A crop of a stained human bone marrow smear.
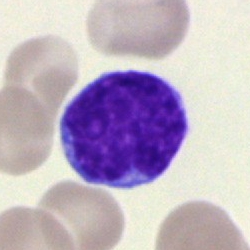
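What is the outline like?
Round and smooth.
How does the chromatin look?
Dark purple and coarsely clumped.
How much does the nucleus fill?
Nearly all; a thin pale blue cytoplasmic rim shows mainly at the lower and lower-left edge.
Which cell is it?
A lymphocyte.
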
